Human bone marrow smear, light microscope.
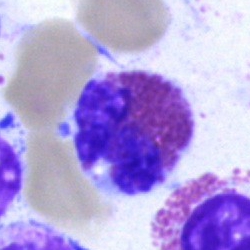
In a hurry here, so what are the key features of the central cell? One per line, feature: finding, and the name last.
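Nucleus position: toward the left and lower side of the cell
Granules: coarse, reddish-purple, filling the upper right part of the cell
Granule spread: over the nucleus as well as the cytoplasm
Clear spot: small and white, at the lower left edge of the nucleus
Answer: eosinophil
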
